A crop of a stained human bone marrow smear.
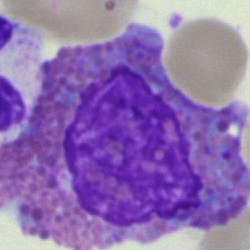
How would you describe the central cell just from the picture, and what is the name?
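Checking the outline, it is irregular, with an uneven, bumpy margin. In the nucleus, the chromatin is coarse and clumped, darker purple patches separated by paler spaces. Abundant cytoplasm surrounds the nucleus on all sides, and one small clear vacuole lies near its right edge. The cell is an eosinophil.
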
